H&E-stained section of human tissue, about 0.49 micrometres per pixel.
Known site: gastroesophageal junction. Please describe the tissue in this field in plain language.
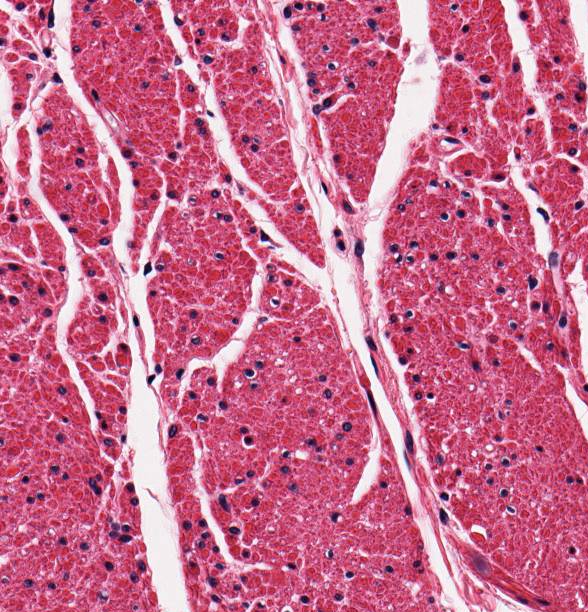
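Tissue split into irregular bundles by pale branching septa, mainly running top to bottom. Cytoplasm deep bright red with eosin. Some nuclei in bundles ringed by small clear halo. Septa: wisps of pale pink connective tissue with elongated dark nuclei, clearest along central diagonal band.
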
